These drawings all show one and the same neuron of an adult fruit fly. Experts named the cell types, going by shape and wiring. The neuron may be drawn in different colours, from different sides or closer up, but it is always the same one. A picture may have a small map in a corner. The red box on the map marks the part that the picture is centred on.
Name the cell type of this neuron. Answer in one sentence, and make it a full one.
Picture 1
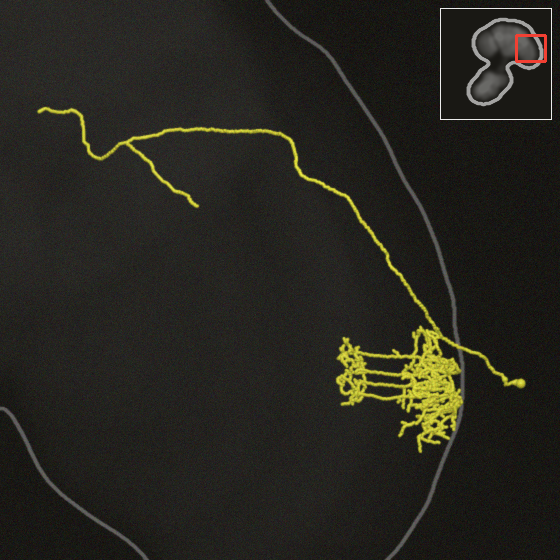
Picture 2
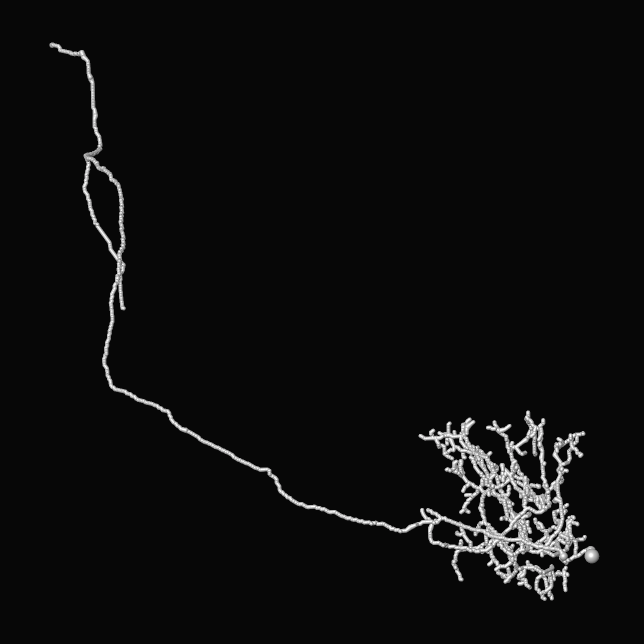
With respect to cell type, this neuron is MeLo1.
